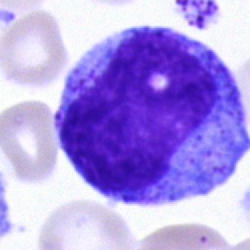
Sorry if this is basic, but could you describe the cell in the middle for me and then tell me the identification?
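Most of this one is nucleus, and it's pushed toward the upper left, so the widest rim of cytoplasm ends up at the lower right. Up in the top part of the nucleus, one small pale round spot stands out. Fine purple granules are scattered through the cytoplasm. It's a promyelocyte.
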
